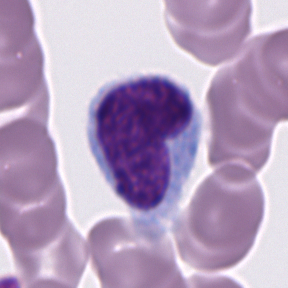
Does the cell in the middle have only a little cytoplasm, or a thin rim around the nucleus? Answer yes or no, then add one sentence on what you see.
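Yes. The nucleus fills most of the cell.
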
